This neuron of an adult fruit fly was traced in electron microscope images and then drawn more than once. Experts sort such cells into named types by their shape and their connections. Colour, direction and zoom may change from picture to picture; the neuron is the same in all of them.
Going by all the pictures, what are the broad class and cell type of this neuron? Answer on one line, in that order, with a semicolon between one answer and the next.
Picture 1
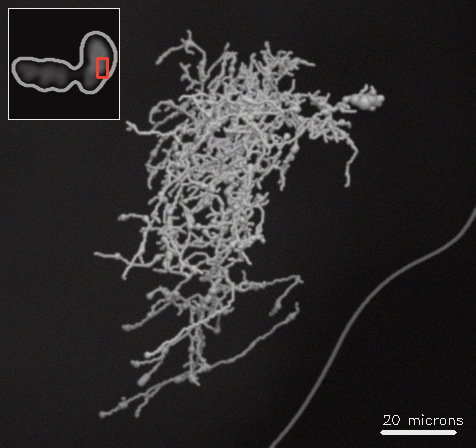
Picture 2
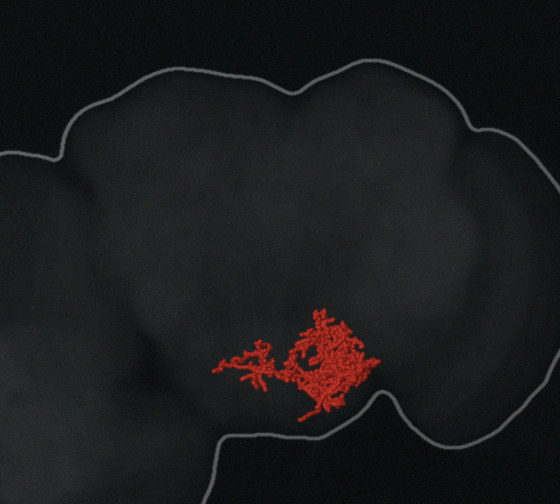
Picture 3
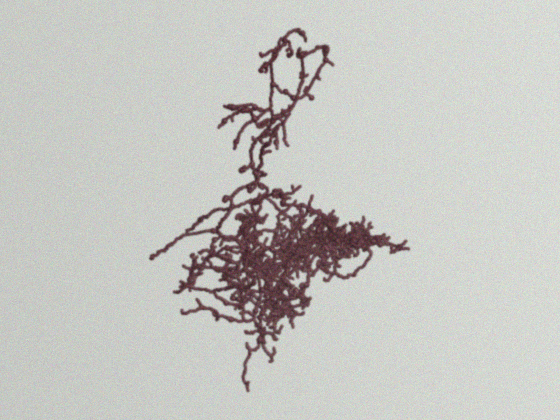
central-brain intrinsic neuron; GNG468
